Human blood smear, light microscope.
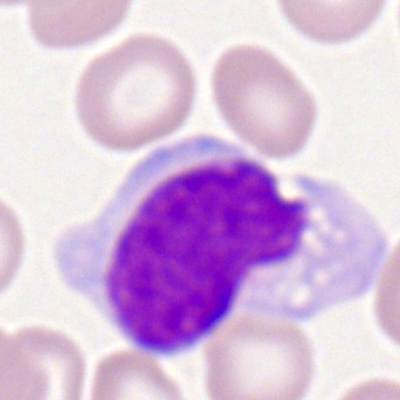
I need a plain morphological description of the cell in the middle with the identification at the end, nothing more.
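Checking the outline first: it is irregular, with the cytoplasm spreading unevenly around the nucleus. Second, nuclear shape: kidney-shaped, with a notch on its right side. Third, amount and colour of cytoplasm: plentiful and pale grey-blue. Fourth, inclusions: small clear vacuoles lie in the cytoplasm to the right of the nucleus. The cell is a monocyte.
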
